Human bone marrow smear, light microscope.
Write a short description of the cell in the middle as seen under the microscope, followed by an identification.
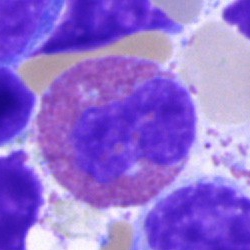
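Outline roughly round. Nucleus toward right side; chromatin deep purple; no nucleoli visible. Cell: eosinophil.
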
